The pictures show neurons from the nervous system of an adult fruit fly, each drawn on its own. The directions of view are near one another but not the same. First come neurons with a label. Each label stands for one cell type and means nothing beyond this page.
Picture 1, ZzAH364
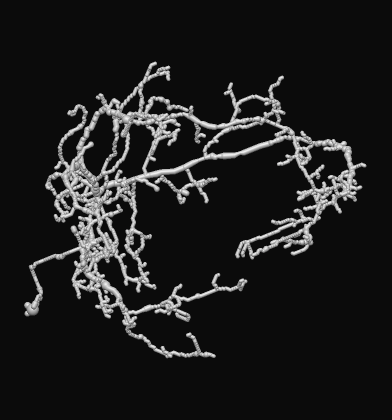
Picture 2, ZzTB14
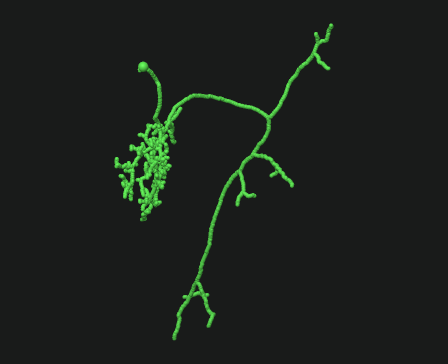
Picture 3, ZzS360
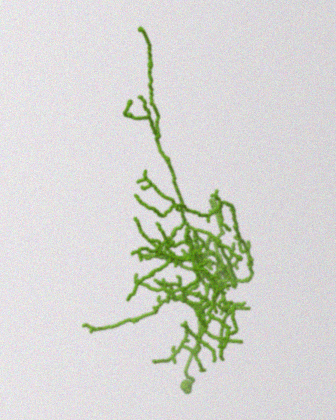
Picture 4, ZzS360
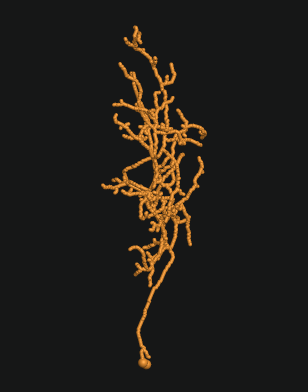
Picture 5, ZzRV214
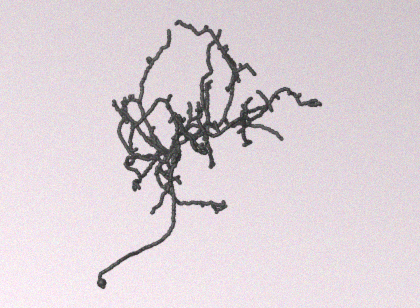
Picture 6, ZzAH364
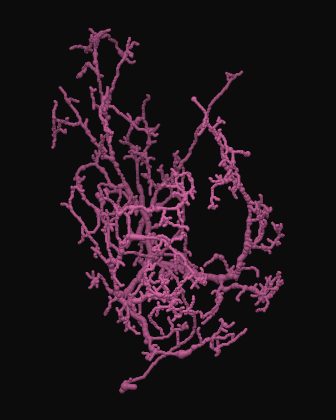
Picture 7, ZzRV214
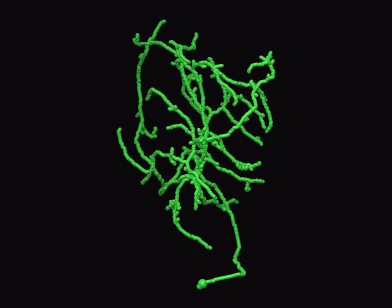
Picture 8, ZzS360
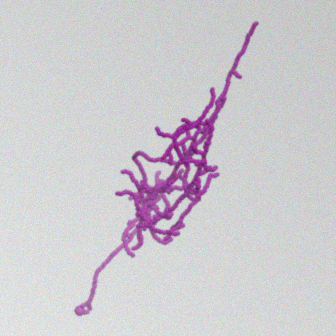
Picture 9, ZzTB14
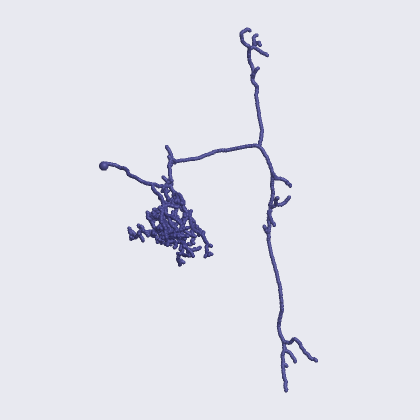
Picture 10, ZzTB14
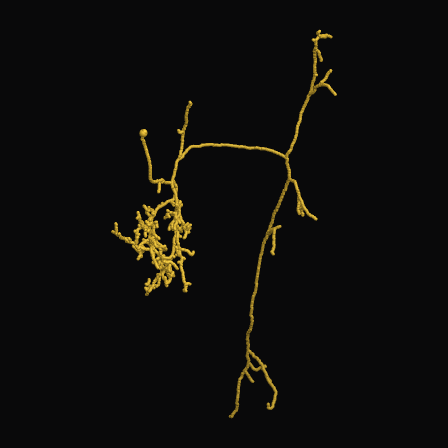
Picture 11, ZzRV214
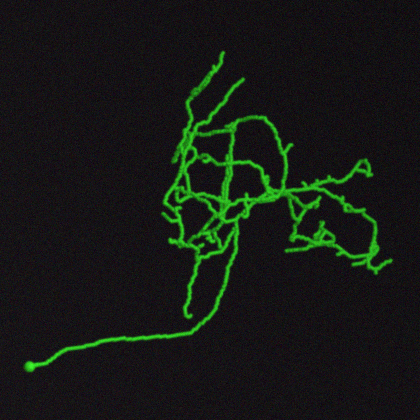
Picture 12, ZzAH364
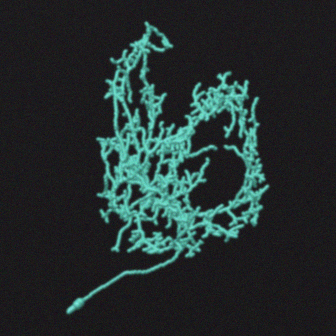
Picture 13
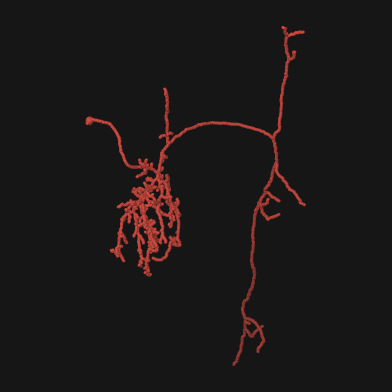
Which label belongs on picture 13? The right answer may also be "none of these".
ZzTB14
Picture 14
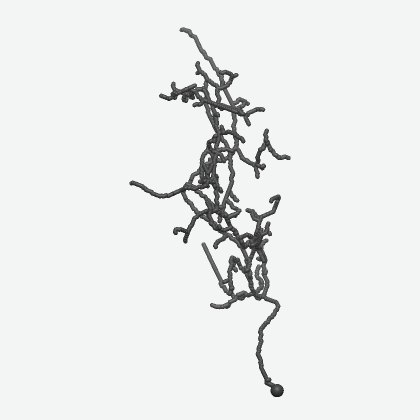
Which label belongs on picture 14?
ZzS360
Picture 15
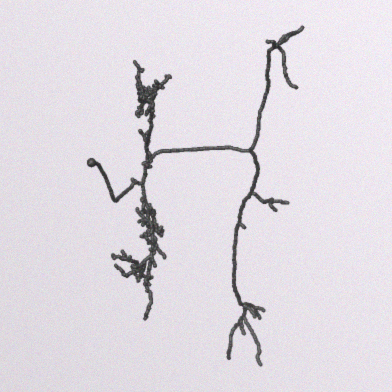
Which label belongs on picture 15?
ZzTB14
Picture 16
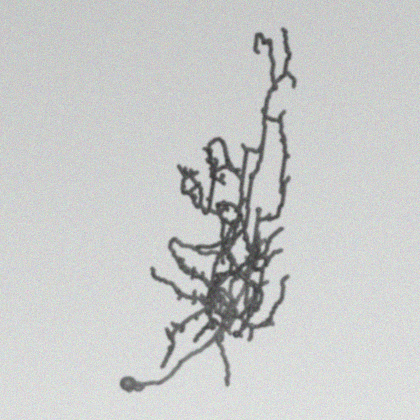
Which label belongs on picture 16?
ZzS360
